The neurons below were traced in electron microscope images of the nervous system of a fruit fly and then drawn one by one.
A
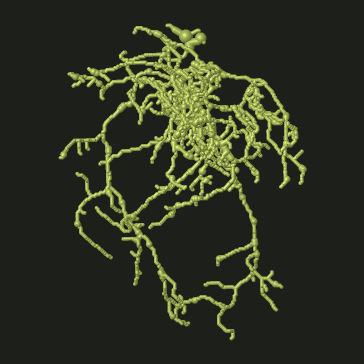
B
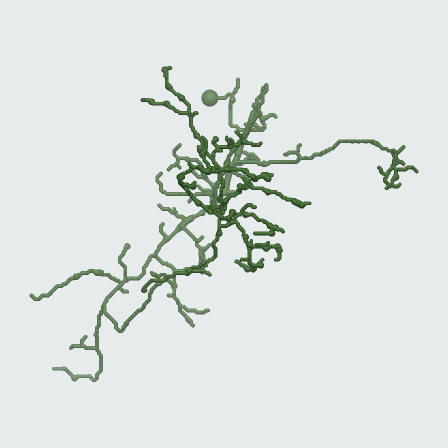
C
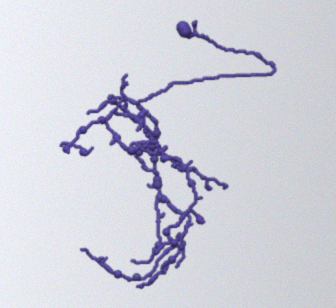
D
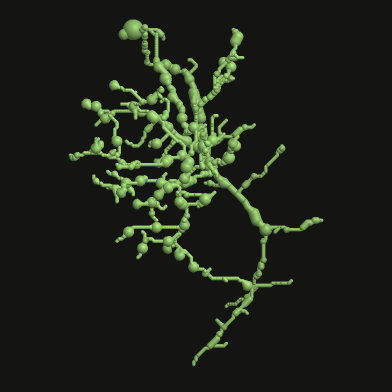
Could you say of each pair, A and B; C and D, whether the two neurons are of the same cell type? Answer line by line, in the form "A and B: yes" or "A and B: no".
A and B: no
C and D: no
